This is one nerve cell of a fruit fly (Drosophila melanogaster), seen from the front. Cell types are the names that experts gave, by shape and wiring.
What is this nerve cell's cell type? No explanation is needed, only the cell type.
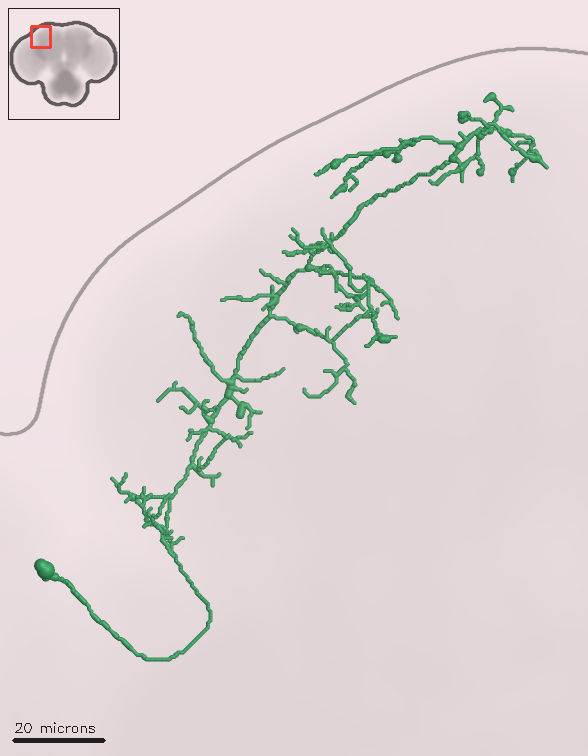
CB1333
